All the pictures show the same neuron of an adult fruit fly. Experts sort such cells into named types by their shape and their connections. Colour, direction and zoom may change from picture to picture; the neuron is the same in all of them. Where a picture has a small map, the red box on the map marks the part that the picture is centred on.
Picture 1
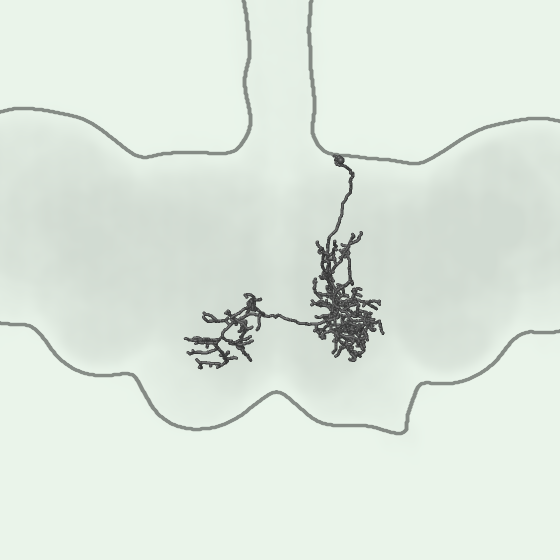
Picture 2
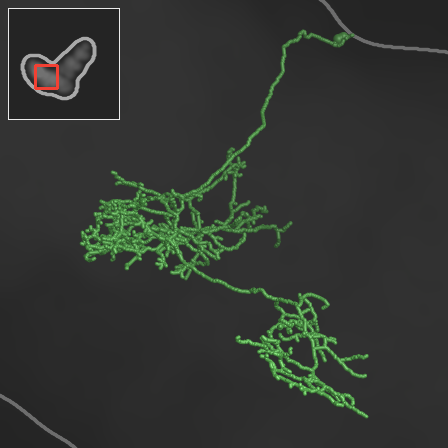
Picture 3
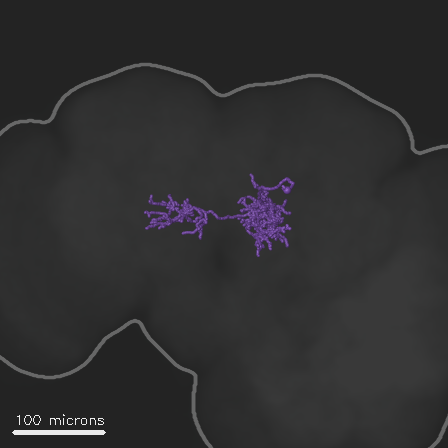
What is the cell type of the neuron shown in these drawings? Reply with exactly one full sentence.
The cell type carried by this neuron is LAL164.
